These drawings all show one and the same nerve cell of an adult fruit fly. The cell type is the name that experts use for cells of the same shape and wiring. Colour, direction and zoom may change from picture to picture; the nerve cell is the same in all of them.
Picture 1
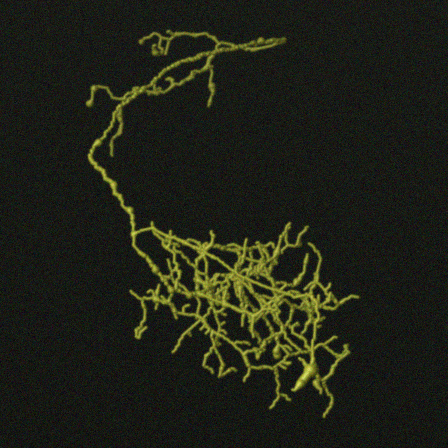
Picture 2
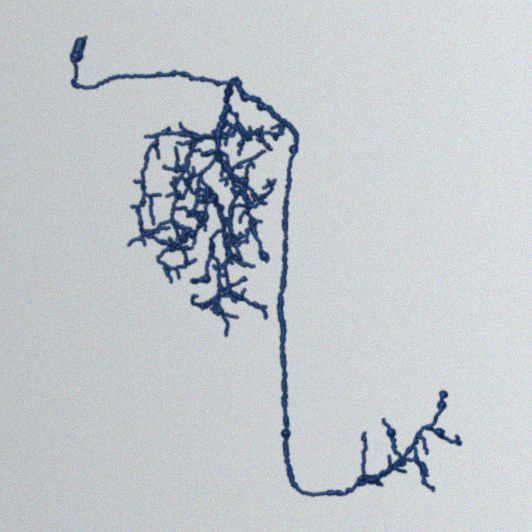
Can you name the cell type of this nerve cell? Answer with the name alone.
Tm26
